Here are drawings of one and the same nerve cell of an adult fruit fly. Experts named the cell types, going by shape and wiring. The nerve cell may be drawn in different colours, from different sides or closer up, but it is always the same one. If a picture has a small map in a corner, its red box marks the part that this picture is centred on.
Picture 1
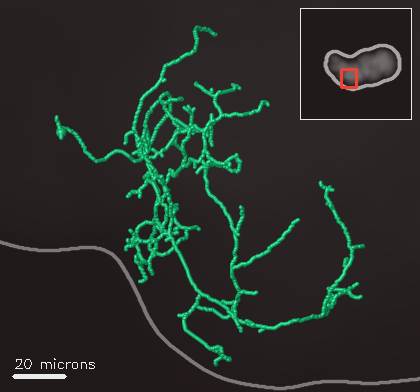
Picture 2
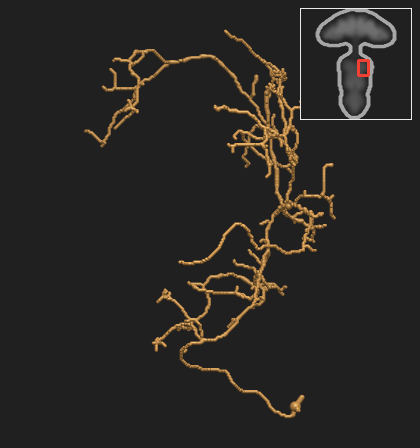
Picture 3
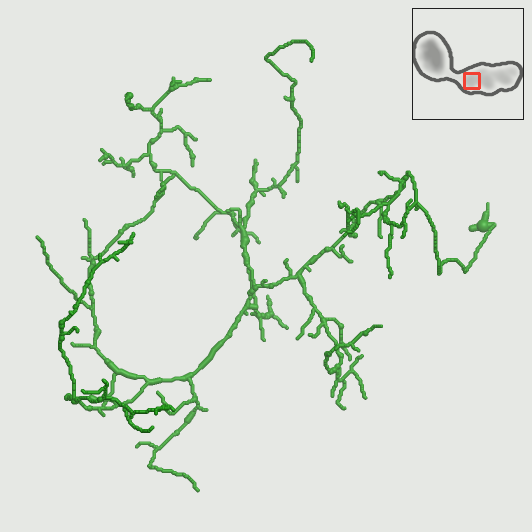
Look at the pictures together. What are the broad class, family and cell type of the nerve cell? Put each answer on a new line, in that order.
nerve-cord intrinsic neuron
hemilineage 03A
IN03A046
